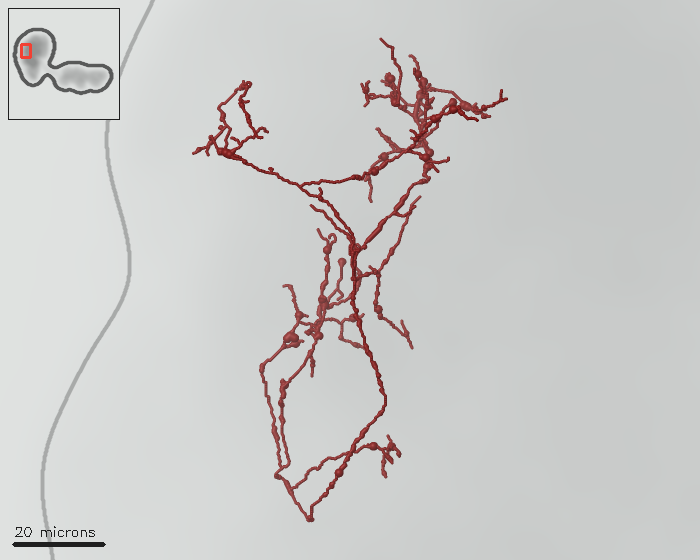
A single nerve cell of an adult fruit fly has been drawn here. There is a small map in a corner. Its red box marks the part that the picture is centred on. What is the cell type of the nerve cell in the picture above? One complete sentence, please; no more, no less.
The cell type given to this nerve cell is CRE019.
